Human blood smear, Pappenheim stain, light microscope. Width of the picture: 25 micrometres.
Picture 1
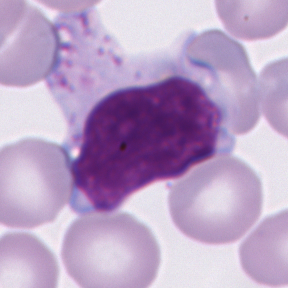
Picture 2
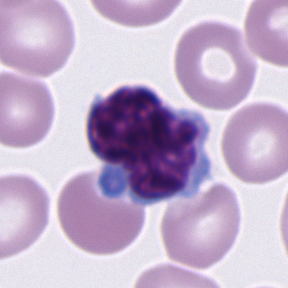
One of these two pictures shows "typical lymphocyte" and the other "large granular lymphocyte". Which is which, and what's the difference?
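Picture 1 is the large granular lymphocyte, and picture 2 is the typical lymphocyte. In picture 1 the nucleus is one irregular, unlobed mass with a somewhat angular outline, about 14 by 9 micrometres, and I can't make out a distinct nucleolus in it. Its cytoplasm is pale greyish-blue and lies mostly on the upper-left side of the nucleus. In picture 2 the cell is about 11 micrometres across, and the nucleus has an irregular, folded outline with notches along its edge and dark purple, coarsely clumped chromatin. There the cytoplasm is only a narrow pale blue rim around the nucleus, and small pale blue blebs bulge from the lower edge of the cell.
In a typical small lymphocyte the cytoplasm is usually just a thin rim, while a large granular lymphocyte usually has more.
That narrow rim in picture 2 fits the typical lymphocyte.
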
